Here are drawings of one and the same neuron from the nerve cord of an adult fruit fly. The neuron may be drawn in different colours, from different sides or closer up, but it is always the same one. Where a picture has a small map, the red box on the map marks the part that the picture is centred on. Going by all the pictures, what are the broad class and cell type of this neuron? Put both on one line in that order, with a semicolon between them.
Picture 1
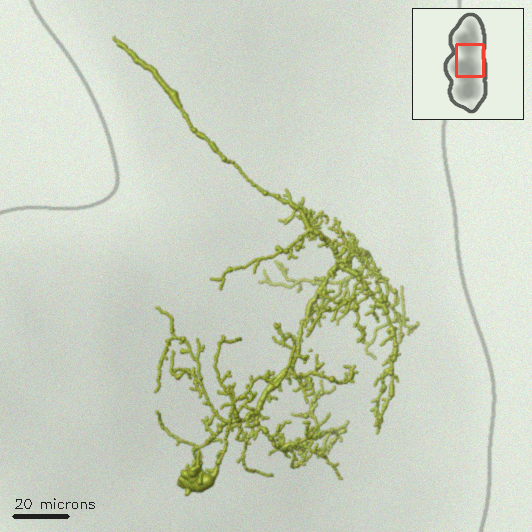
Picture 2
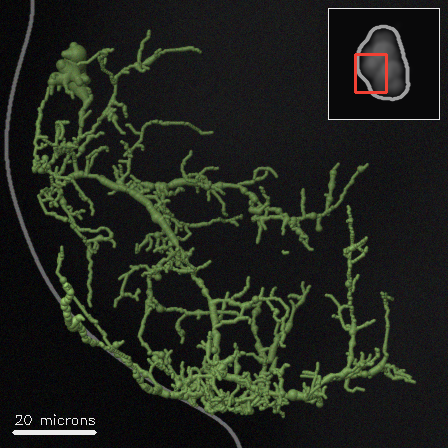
motor neuron of the nerve cord; Pleural remotor/abductor MN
